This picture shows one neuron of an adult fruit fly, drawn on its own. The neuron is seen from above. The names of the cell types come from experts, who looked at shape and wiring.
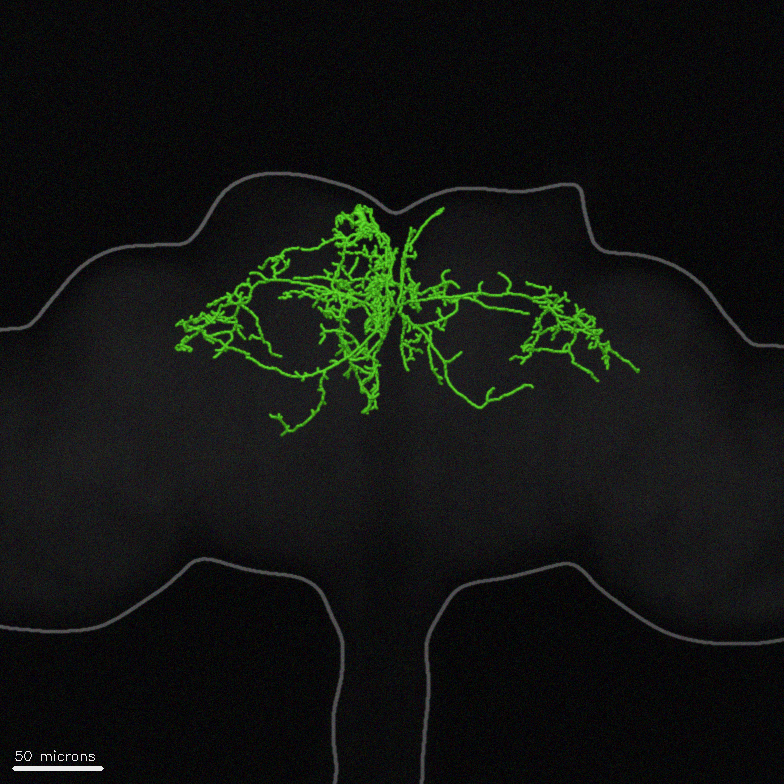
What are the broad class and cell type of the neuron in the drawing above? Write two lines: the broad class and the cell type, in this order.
central-brain intrinsic neuron
SMP702m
